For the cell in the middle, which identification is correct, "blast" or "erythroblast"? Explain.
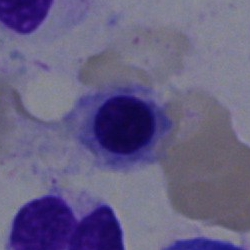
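Answer: erythroblast. Its chromatin is dark purple and dense throughout the nucleus.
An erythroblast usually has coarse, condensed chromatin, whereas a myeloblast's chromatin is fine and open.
A moderate rim of cytoplasm encircles the nucleus and shows no distinct granules, and the outline is irregular with small ragged projections.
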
